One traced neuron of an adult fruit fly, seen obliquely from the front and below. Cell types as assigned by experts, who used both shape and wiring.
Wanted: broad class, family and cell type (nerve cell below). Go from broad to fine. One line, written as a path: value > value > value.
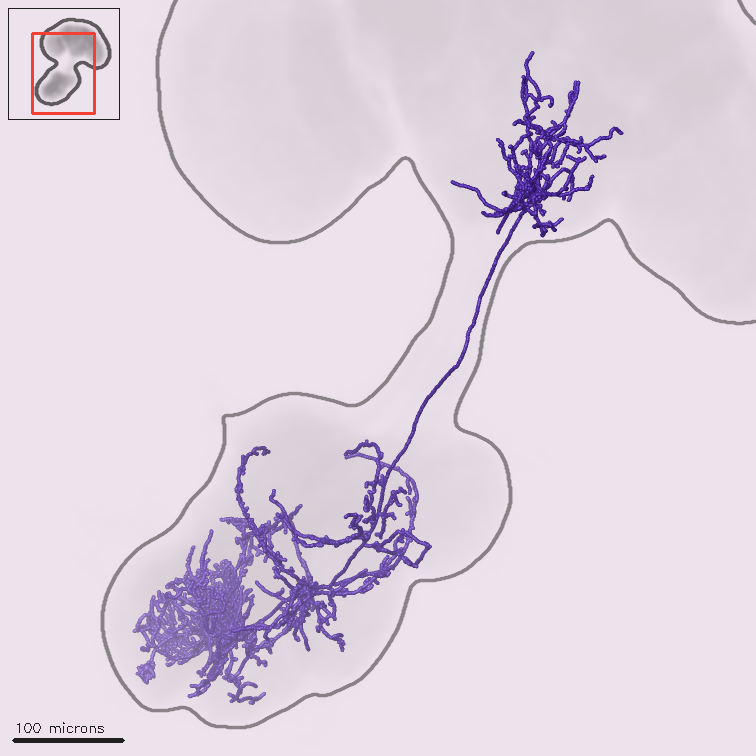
ascending neuron > hemilineage 05B > AN05B004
